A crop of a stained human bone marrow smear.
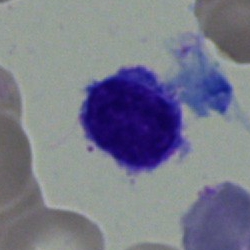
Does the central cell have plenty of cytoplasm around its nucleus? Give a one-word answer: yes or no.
No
